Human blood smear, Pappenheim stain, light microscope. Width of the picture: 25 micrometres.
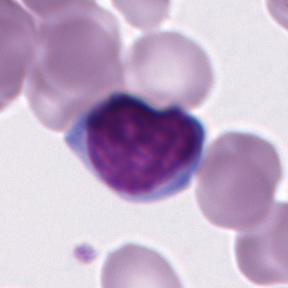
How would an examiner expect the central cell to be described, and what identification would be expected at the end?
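See how the outline turns angular, coming to a pointed corner on its left side. There's a shallow notch in the upper edge of the nucleus. The cytoplasm is pale blue, and you won't find any granules in it. So that one's a typical lymphocyte.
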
